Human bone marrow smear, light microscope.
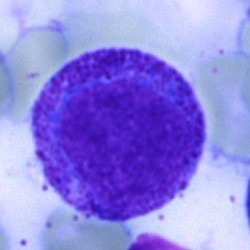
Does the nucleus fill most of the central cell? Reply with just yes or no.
Yes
